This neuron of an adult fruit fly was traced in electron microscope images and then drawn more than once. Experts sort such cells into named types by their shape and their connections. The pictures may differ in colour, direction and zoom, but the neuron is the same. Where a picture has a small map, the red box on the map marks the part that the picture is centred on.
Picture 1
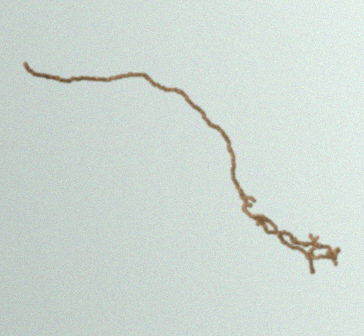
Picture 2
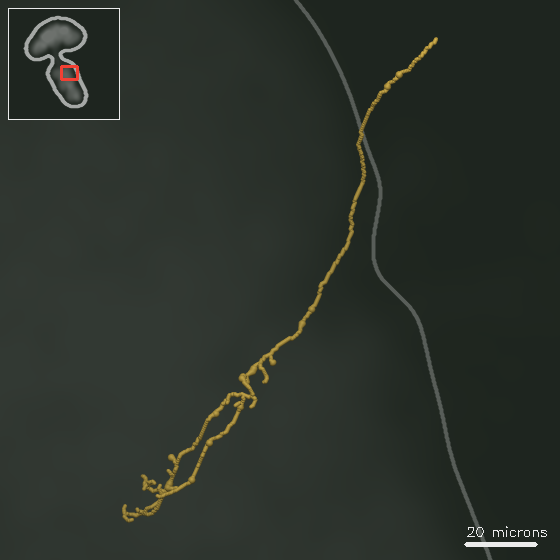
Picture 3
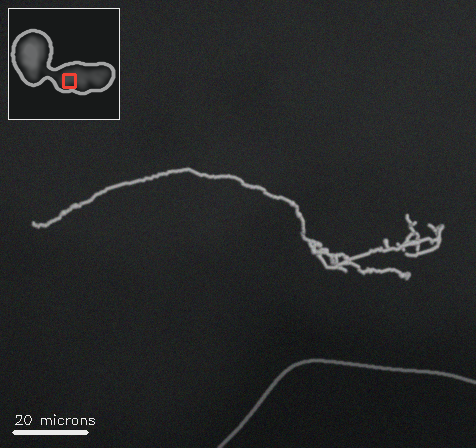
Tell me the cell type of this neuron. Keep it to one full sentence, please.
To the cell type WG3 belongs this neuron.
